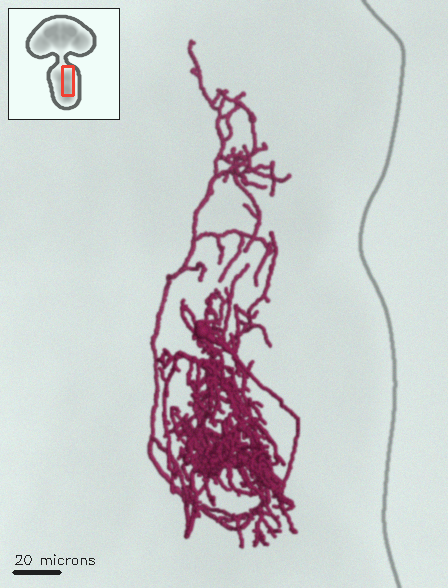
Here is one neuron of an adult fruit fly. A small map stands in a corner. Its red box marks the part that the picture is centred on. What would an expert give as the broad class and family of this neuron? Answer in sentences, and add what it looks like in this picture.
This is a nerve-cord intrinsic neuron. The family is hemilineage 17A. It lies in the nerve cord. By the scale bar it is about 200 microns tall in this view. Dozens of branch ends can be seen.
